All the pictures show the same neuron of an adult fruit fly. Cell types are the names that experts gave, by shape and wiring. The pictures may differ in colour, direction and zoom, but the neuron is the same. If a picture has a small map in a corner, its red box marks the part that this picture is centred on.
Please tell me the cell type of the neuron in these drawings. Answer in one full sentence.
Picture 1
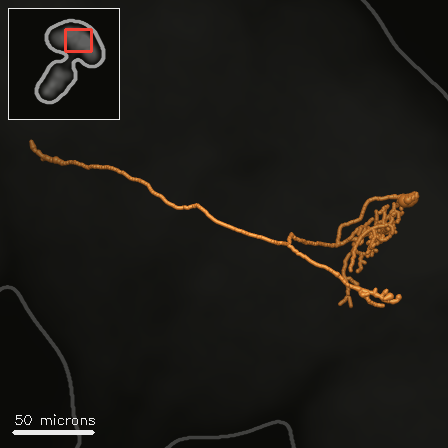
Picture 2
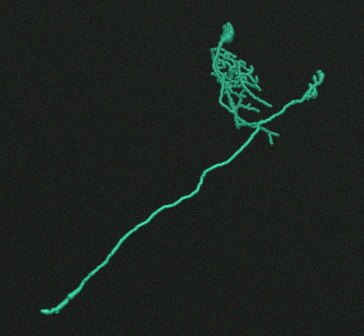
The cell type given to this neuron is SAD057.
